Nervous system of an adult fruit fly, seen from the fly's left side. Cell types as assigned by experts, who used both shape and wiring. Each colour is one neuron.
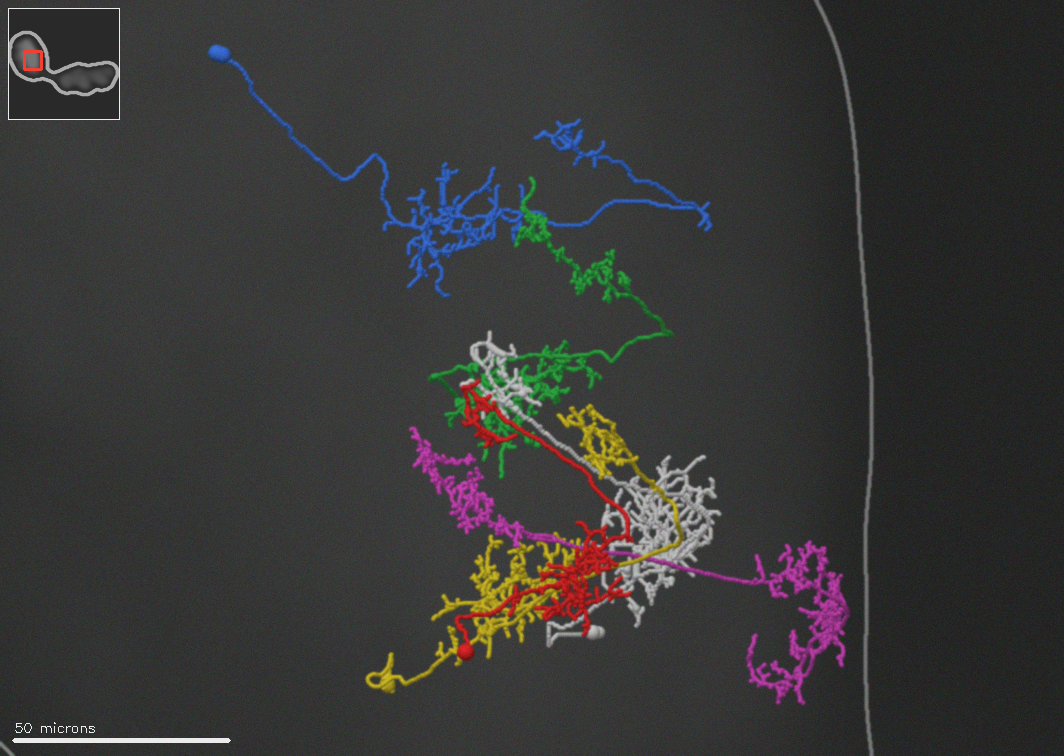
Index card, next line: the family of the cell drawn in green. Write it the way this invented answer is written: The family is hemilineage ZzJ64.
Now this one: The family is Tm.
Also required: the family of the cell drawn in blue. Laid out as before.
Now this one: The family is TmY.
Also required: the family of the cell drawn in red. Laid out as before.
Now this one: The family is Tm.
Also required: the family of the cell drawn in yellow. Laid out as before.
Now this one: The family is Tm.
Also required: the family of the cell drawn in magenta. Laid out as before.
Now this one: The family is TmY.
